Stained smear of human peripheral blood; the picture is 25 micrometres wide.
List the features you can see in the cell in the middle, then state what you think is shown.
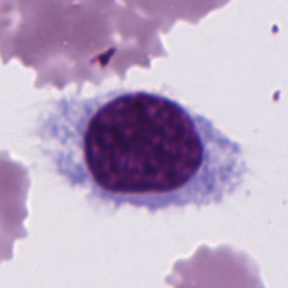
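Going point by point: the cell is stretched side to side, and its border is ragged and fuzzy. Short spiky projections line the lower border of the cytoplasm. The nucleus is round to slightly oval, its outline smooth and without indentation. No nucleolus shows within it. The cell is a hairy cell.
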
